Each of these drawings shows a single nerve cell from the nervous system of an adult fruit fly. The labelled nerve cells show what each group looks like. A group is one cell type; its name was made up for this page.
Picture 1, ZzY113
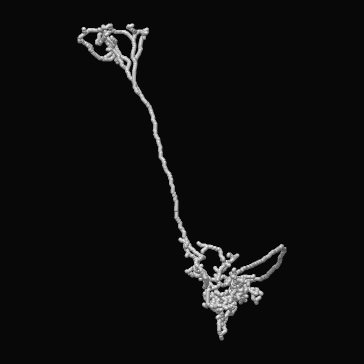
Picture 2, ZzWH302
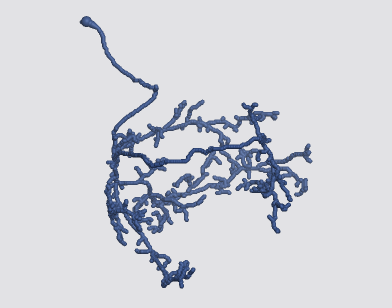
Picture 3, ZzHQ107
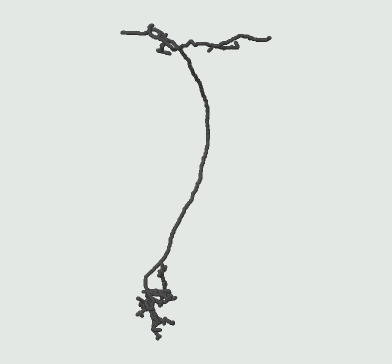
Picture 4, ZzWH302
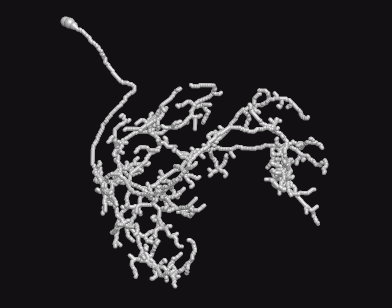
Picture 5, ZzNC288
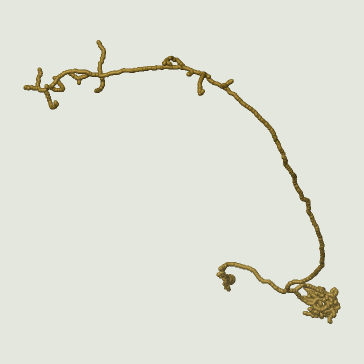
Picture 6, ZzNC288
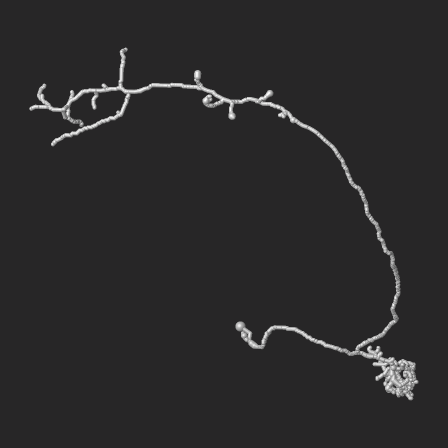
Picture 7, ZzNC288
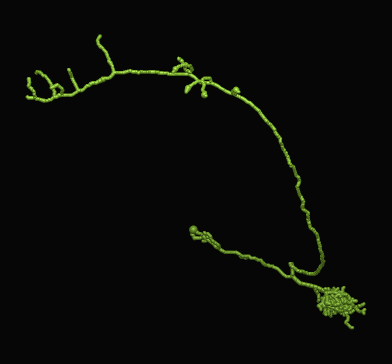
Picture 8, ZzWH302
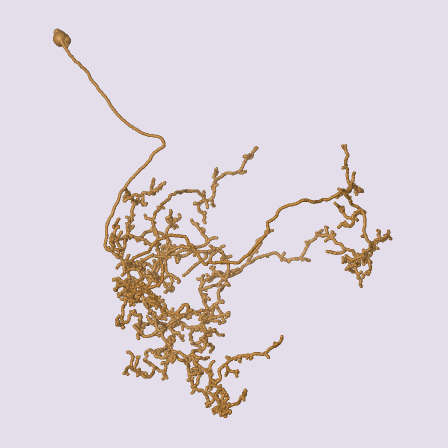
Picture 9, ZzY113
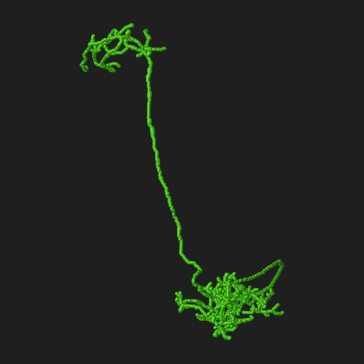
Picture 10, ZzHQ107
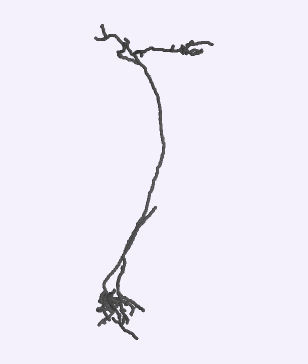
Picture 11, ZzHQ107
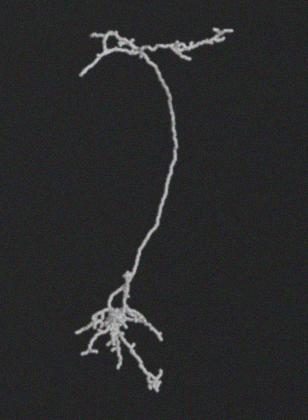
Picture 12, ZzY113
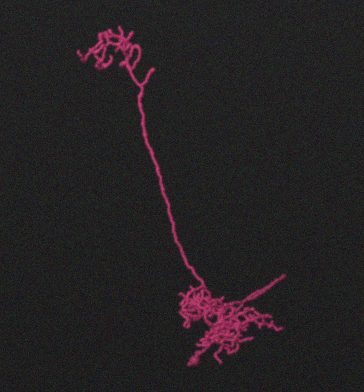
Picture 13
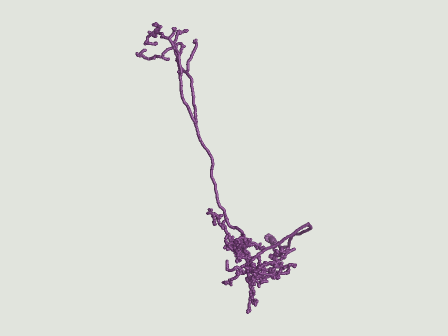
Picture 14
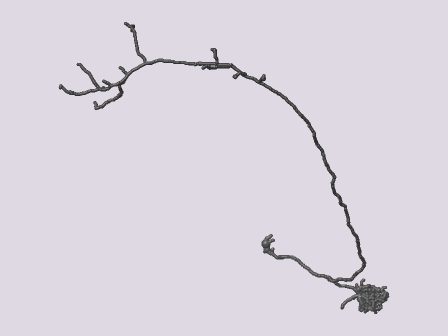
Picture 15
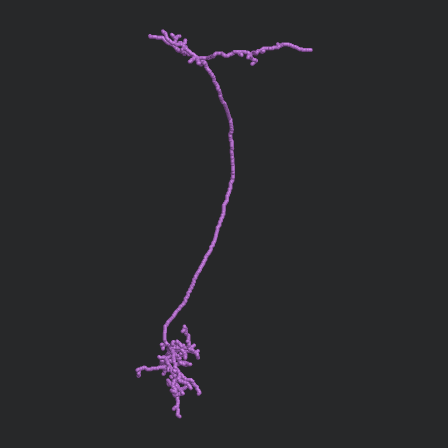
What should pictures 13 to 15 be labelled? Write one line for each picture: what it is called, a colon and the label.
13: ZzY113
14: ZzNC288
15: ZzHQ107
